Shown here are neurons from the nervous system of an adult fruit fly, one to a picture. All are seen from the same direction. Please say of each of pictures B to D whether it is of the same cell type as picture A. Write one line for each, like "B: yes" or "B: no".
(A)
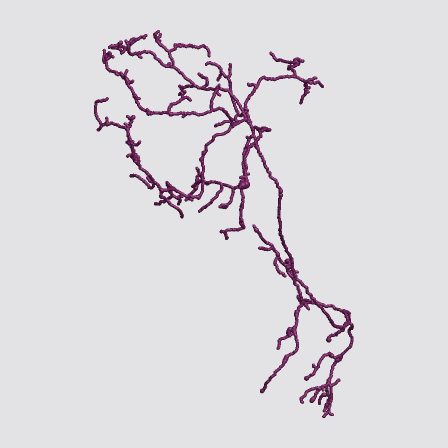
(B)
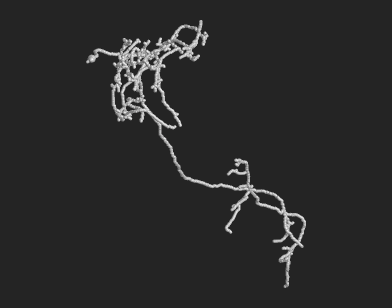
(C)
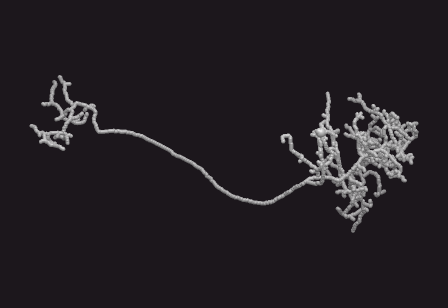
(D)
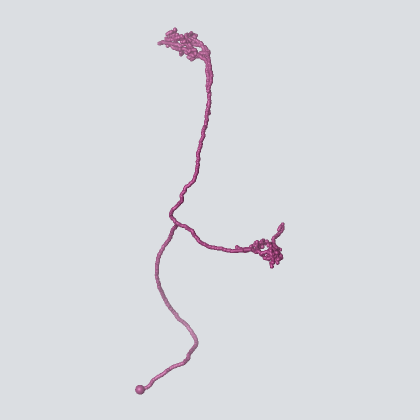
B: yes
C: no
D: no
